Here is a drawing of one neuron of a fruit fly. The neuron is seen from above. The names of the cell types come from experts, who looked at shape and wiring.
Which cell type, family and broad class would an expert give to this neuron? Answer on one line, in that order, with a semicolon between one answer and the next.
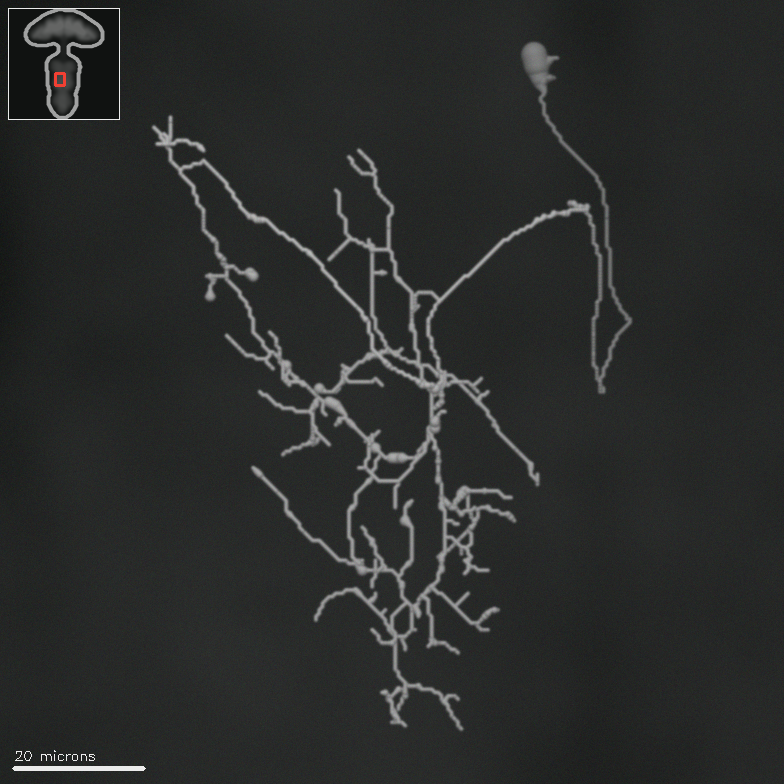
IN02A061; hemilineage 02A; nerve-cord intrinsic neuron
